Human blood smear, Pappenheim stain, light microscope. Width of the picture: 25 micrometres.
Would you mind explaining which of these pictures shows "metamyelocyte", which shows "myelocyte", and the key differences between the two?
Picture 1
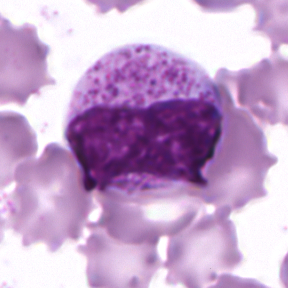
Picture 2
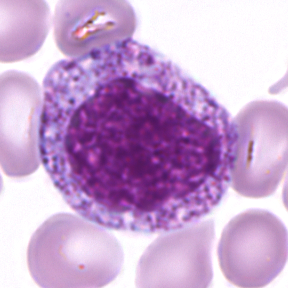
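Picture 1 shows the metamyelocyte; picture 2 shows the myelocyte. First, the nucleus: in picture 1 it is a broad band stretching across the full width of the cell and lying in its lower half, while in picture 2 it fills most of the cell, leaving a rim of cytoplasm all the way around. Second, the granules: the metamyelocyte's many small granules are reddish-purple, whereas the myelocyte's many granules are dark purple, set in pale lilac cytoplasm. Third, the chromatin: in both cells it is dark purple and coarsely clumped.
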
